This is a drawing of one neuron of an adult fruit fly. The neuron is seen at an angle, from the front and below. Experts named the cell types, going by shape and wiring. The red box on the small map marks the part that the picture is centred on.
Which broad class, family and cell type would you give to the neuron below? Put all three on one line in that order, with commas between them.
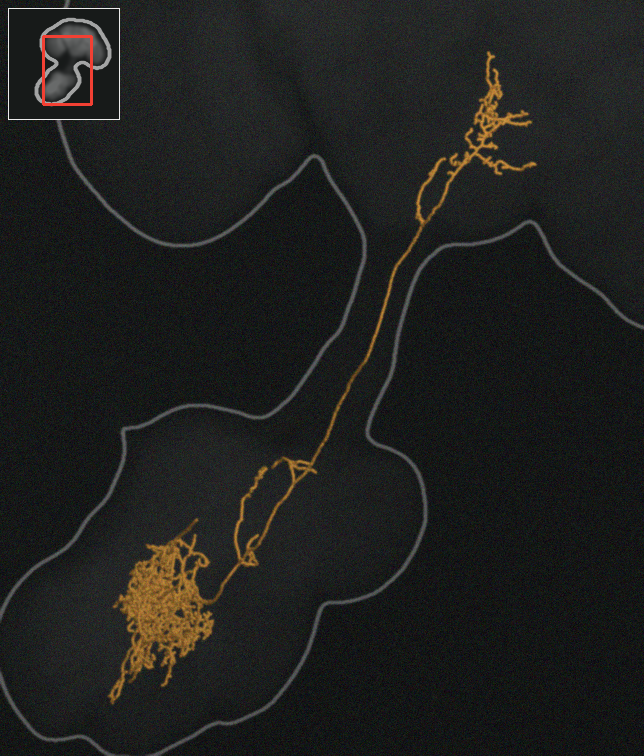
ascending neuron, hemilineage 17A, AN17A012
